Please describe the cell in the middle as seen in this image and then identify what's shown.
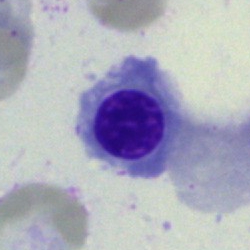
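First, the chromatin is dark purple and condensed with a few paler patches, and no distinct nucleolus shows. Second, pale blue cytoplasm forms a moderate rim round the whole nucleus. Third, the outline is irregular, ragged projections along its upper and left edges. It's an erythroblast.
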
